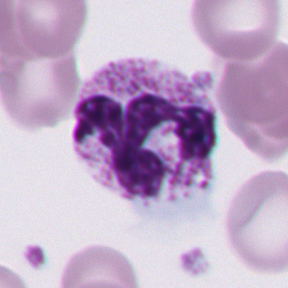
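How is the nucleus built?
It is divided into several lobes, and its chromatin is dark purple and coarsely clumped.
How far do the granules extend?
Right out to the cell edge, with pale, almost colourless cytoplasm between them.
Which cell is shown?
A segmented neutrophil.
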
